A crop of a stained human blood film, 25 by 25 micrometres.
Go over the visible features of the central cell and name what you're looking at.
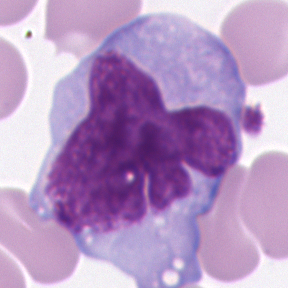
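Irregular in outline, the central cell has a broad bulge of cytoplasm at the bottom. Its nucleus is irregularly folded, and a narrow cleft cuts into its lower edge. Below the nucleus, the cytoplasm holds a few small clear vacuoles but no coarse or brightly coloured granules. The cell is a monocyte.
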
